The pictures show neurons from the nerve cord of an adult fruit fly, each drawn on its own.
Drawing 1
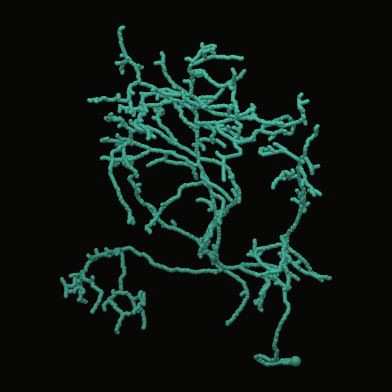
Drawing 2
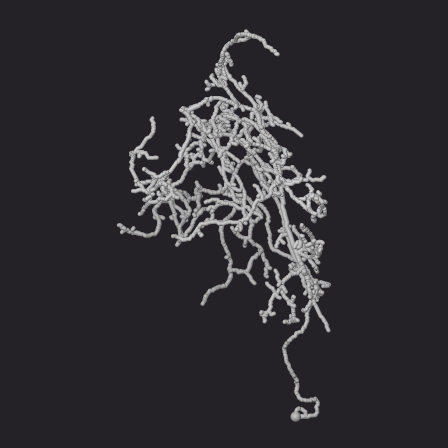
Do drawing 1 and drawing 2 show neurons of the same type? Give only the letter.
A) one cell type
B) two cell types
A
